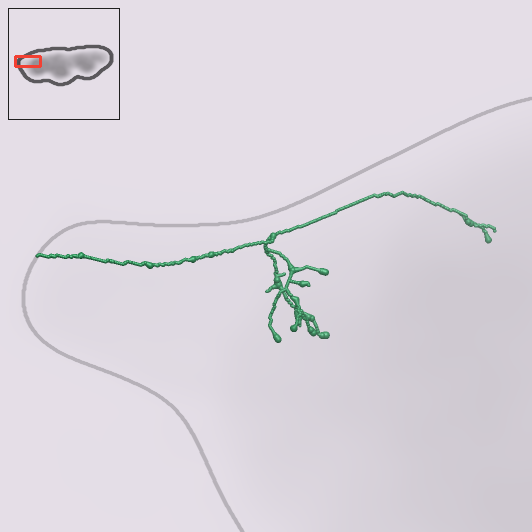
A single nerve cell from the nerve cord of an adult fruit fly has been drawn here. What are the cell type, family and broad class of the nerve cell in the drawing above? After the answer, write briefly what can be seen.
It is of cell type DNge046. Its family is hemilineage LB5. Its broad class is descending neuron. No cell body is drawn. In this view it is more than twice as wide as it is tall.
